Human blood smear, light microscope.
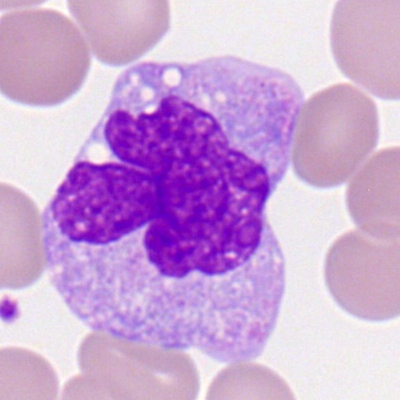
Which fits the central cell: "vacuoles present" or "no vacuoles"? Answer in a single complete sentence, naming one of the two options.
At least one clear vacuole is visible in its cytoplasm.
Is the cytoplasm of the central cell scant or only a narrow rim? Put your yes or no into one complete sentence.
No, rather than scant, the cytoplasm of the cell is plentiful.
